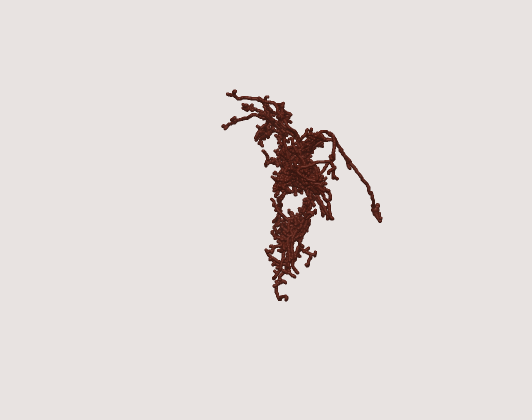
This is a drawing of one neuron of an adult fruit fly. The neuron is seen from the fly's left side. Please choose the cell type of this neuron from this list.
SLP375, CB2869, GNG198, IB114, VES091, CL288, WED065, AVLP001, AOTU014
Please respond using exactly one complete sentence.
The type assigned to this neuron is IB114.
